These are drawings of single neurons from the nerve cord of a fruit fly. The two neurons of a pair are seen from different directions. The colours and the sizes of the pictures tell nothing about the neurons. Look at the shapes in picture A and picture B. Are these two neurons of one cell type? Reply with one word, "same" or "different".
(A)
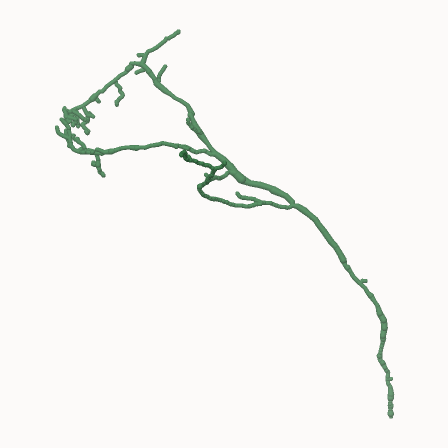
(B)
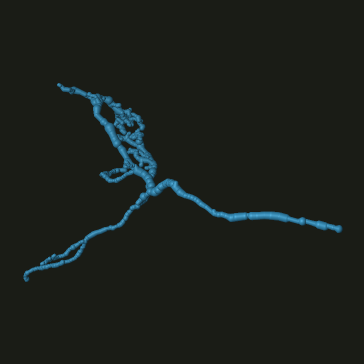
same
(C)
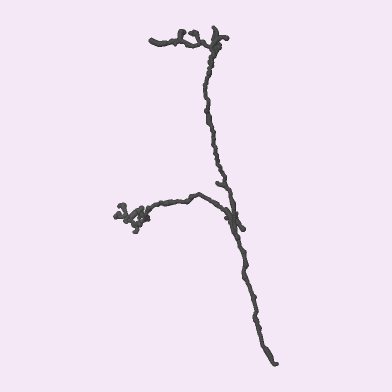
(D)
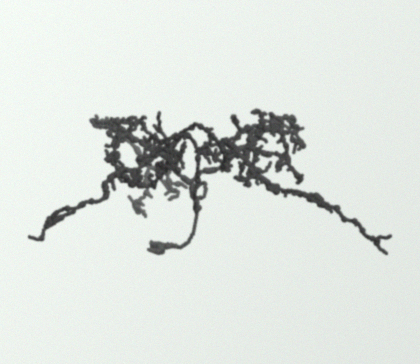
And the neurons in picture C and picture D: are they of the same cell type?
same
